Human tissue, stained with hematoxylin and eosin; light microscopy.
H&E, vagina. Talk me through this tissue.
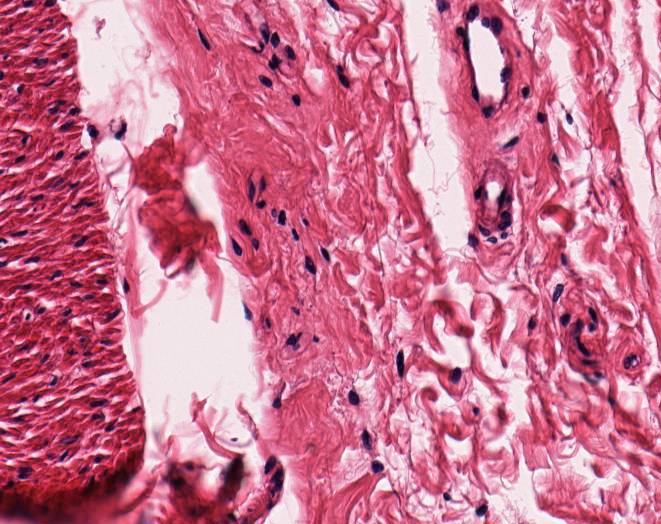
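A dense band of muscle runs down the left edge of the field; looser connective tissue fills the remainder to the right. This band consists of tightly packed, deeply eosinophilic smooth muscle cells with elongated, spindle-shaped nuclei. On the right, wavy pink collagen bundles are separated by pale gaps. Among them lie sparse dark, elongated fibroblast nuclei.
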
